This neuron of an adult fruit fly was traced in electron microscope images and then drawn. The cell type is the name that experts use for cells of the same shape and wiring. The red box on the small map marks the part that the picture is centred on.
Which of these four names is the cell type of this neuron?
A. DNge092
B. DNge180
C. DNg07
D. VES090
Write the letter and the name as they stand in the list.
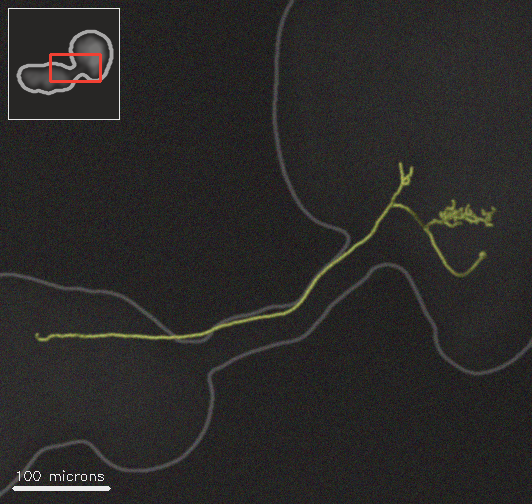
C. DNg07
